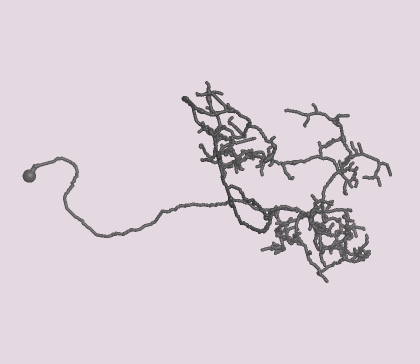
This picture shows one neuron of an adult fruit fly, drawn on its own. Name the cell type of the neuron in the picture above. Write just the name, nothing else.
CB2714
